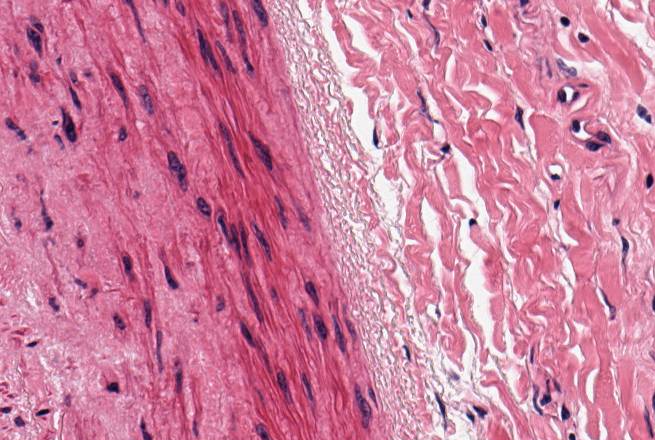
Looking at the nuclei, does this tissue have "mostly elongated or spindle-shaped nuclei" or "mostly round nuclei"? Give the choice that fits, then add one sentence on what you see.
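Mostly elongated or spindle-shaped nuclei. The left layer holds many elongated, spindle-shaped dark nuclei lying in parallel.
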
